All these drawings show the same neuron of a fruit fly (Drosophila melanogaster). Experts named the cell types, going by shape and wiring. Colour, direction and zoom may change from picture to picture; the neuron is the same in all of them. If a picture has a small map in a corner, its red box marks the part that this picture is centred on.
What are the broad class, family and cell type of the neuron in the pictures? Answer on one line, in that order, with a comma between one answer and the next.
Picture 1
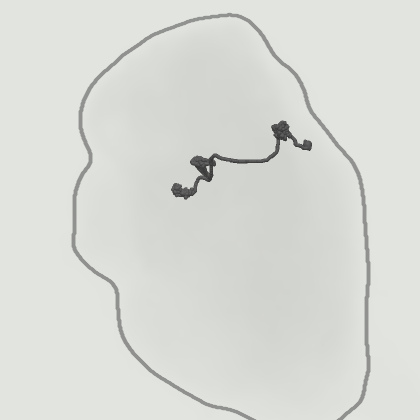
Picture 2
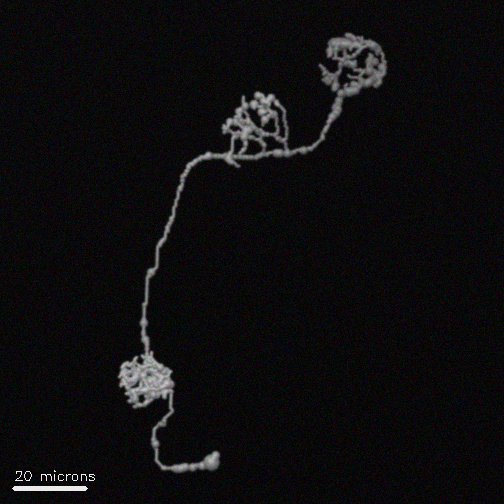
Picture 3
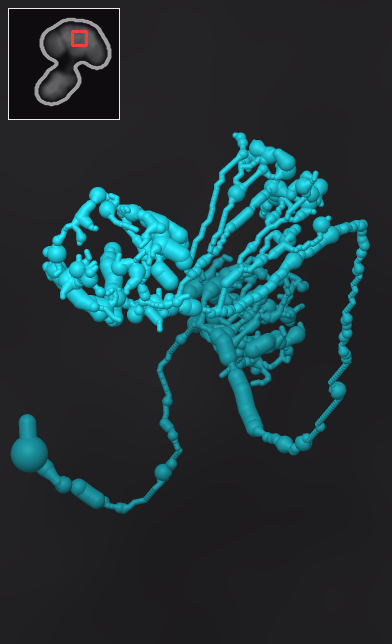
central-brain intrinsic neuron, class CX, PFNv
